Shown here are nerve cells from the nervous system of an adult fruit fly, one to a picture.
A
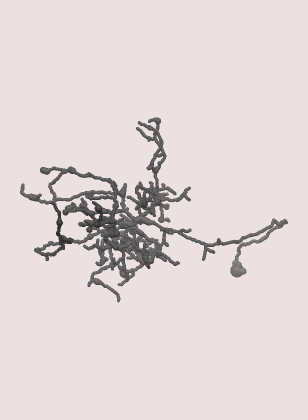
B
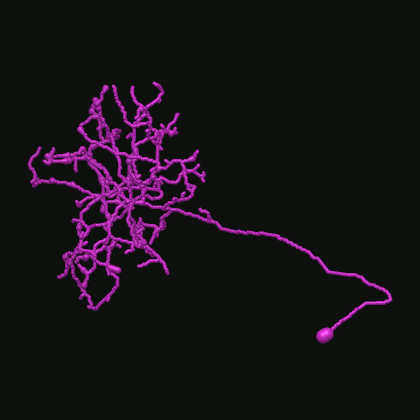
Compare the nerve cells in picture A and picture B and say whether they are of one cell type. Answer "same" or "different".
same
